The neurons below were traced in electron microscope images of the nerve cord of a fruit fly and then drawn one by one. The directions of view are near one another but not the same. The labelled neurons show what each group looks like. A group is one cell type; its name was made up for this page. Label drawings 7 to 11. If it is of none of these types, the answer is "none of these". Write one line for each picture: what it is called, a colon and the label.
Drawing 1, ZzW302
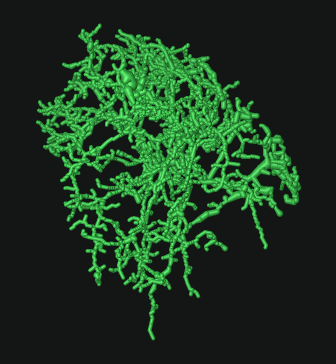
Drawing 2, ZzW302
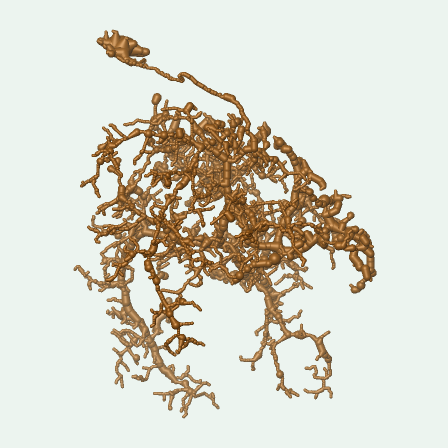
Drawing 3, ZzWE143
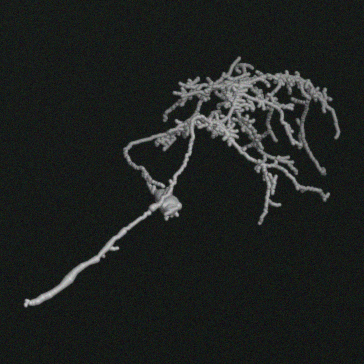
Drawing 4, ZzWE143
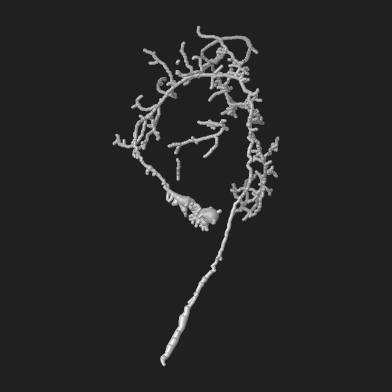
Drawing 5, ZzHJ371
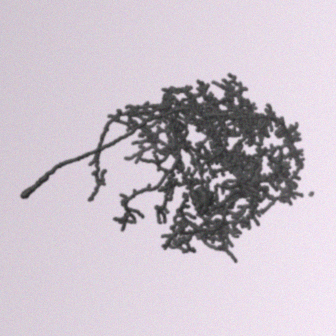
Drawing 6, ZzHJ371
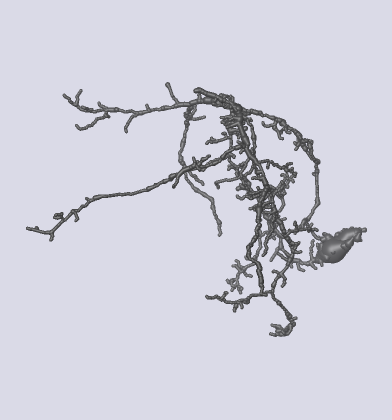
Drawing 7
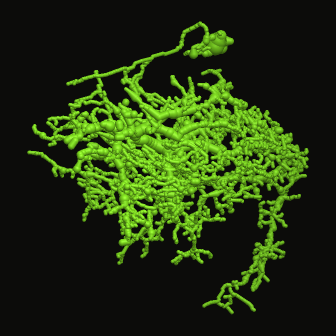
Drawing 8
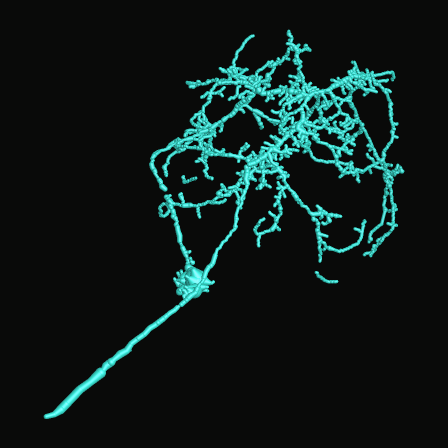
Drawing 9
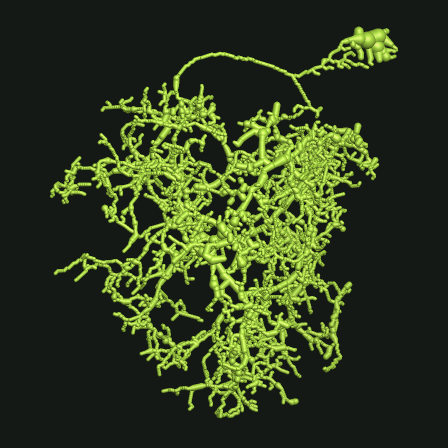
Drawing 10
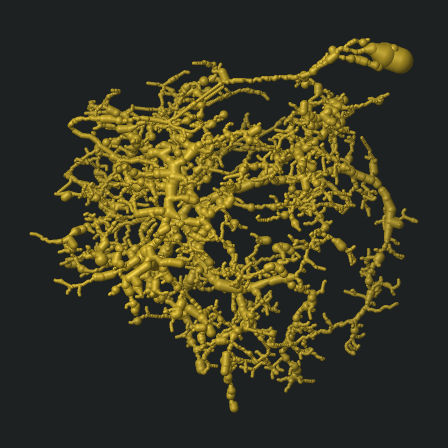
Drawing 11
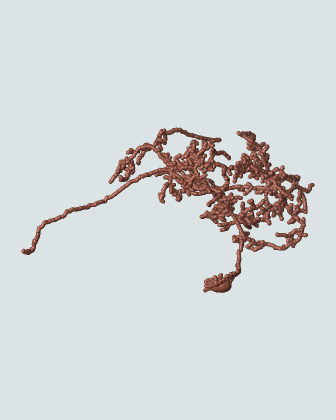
7: ZzW302
8: ZzWE143
9: ZzW302
10: ZzW302
11: none of these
